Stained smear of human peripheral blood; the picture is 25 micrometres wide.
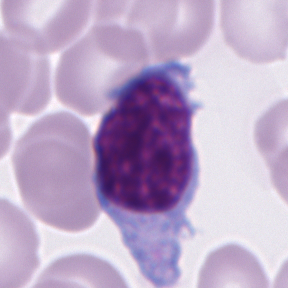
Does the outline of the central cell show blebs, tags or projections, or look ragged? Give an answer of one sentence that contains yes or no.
Yes, what the cell shows is a rough outline, frayed or with projections, blebs or tags.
